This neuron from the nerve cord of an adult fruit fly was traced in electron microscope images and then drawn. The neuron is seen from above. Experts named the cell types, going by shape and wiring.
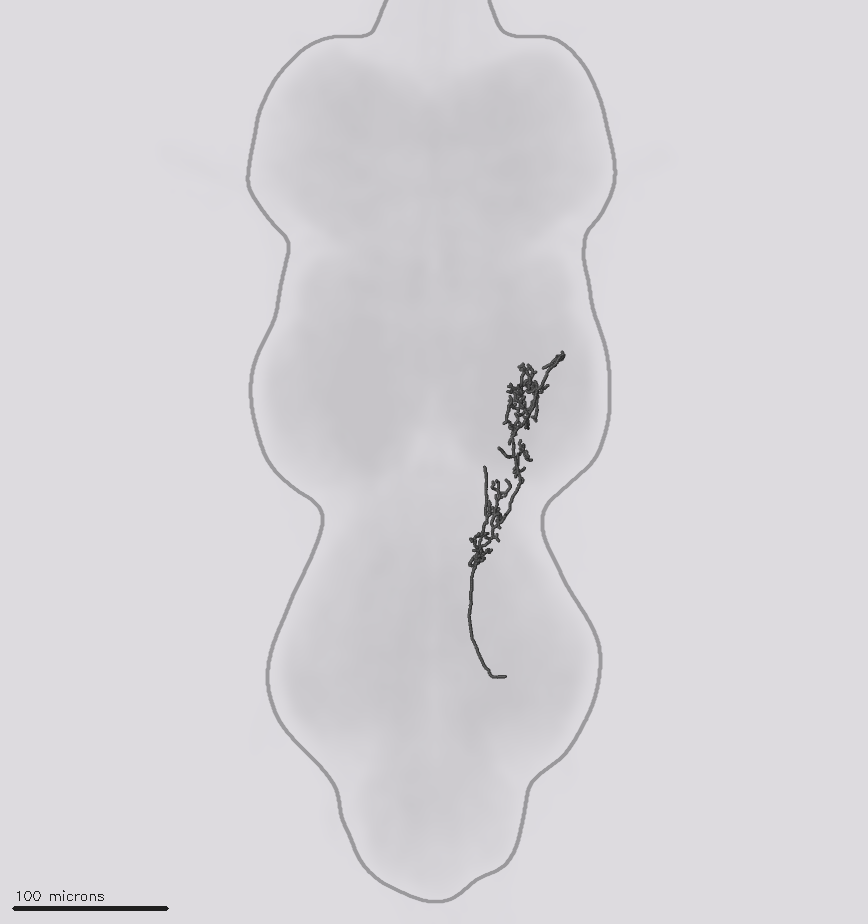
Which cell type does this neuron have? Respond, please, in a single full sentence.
The neuron has IN03B083 as its cell type.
